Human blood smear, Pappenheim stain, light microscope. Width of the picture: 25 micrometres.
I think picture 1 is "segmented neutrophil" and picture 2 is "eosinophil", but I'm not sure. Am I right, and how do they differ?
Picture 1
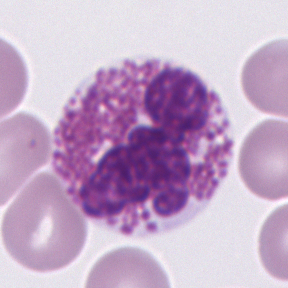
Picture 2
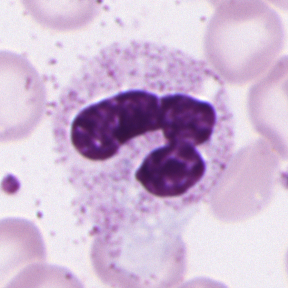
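In picture 1 you have an eosinophil, and in picture 2 a segmented neutrophil. The clearest difference is in the cytoplasm: in the eosinophil it is packed with coarse, round, pinkish-purple granules of even size, lying mainly beside the nucleus so that its lobes stay clearly visible.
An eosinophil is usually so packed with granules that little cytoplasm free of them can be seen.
That granular cytoplasm is broadest on the left side of the cell. In the segmented neutrophil, by contrast, the cytoplasm is abundant and pale pinkish. The eosinophil's nucleus is divided into lobes, one of them set apart in the upper right, and the cell is about 15 micrometres across. The chromatin, on the other hand, looks alike in both: dark purple and coarsely clumped. In the segmented neutrophil no nucleoli can be seen, and pale pink red cells lie close around it on several sides.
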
